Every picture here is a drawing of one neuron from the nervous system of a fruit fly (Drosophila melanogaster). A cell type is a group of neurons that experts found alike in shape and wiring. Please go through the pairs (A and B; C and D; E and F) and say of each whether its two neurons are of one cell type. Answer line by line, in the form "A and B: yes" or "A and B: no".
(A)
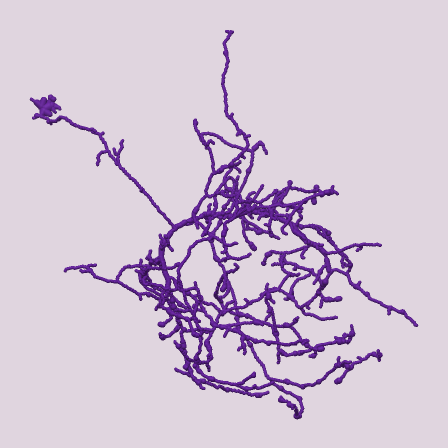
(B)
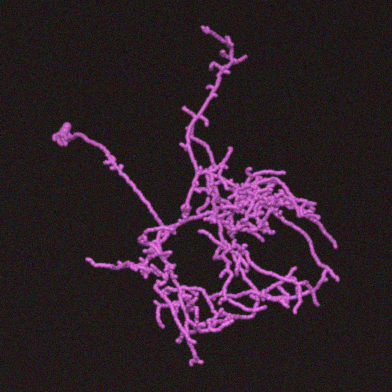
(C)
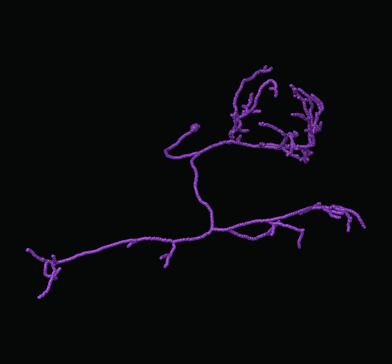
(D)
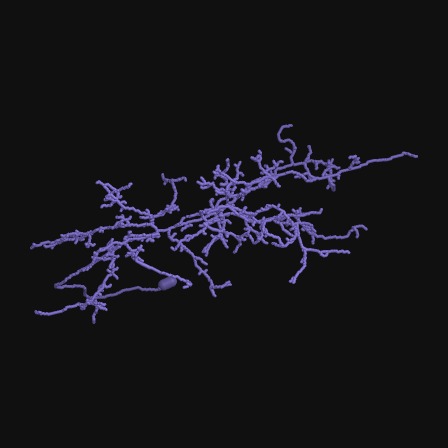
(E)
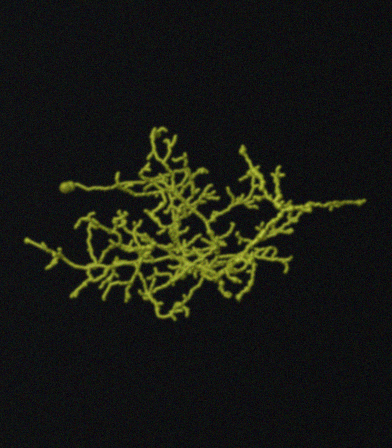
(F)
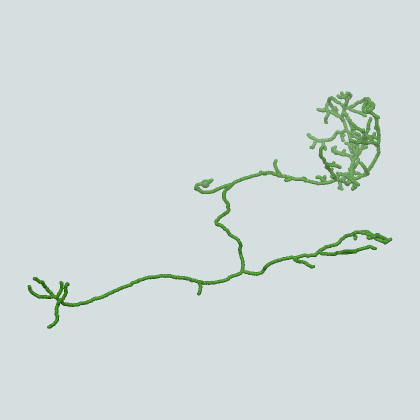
A and B: yes
C and D: no
E and F: no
